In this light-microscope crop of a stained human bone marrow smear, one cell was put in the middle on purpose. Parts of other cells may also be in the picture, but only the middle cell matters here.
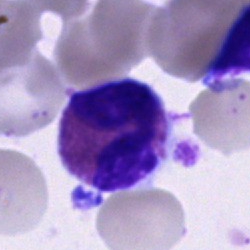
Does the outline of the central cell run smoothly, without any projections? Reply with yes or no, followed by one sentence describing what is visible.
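Yes. The cell is roughly round with a smooth edge.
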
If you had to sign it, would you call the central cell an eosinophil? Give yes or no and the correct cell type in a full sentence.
Yes, the cell sitting in the middle of this smear crop is an eosinophil.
